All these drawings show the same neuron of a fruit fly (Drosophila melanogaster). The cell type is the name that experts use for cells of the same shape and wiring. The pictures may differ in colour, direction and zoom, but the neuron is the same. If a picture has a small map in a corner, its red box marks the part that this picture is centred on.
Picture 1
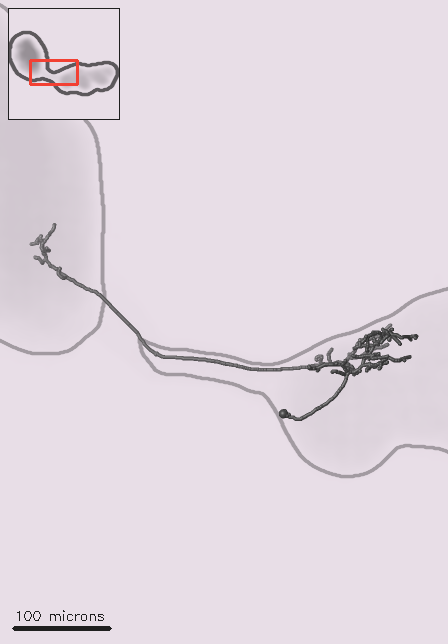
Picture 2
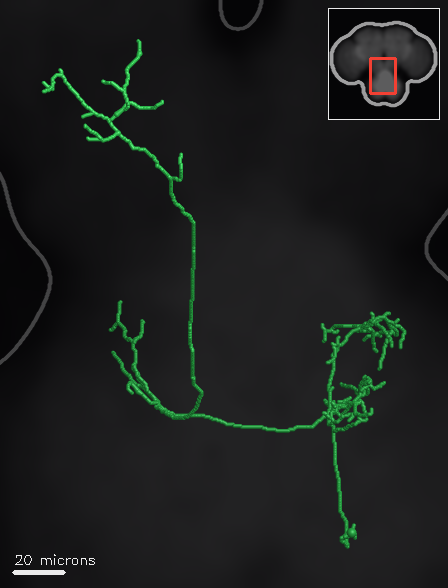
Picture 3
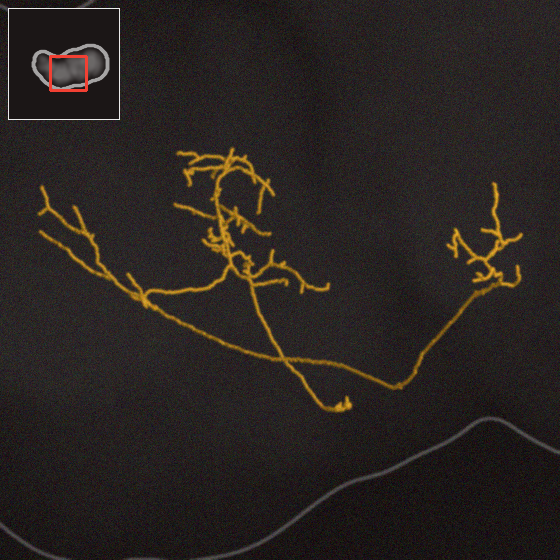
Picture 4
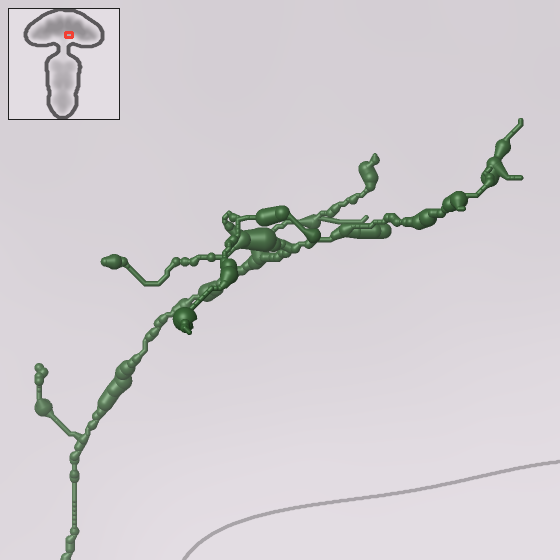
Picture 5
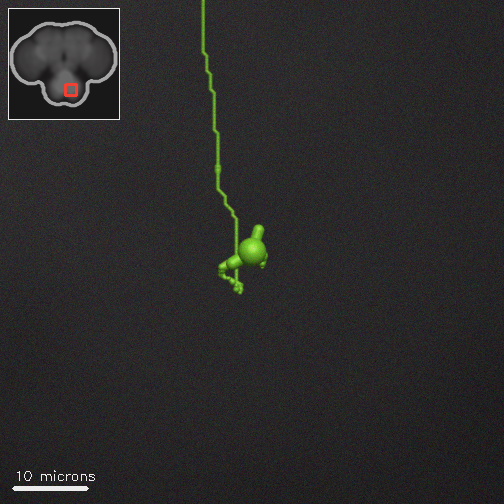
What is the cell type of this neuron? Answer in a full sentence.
The cell type is AN07B072_e.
